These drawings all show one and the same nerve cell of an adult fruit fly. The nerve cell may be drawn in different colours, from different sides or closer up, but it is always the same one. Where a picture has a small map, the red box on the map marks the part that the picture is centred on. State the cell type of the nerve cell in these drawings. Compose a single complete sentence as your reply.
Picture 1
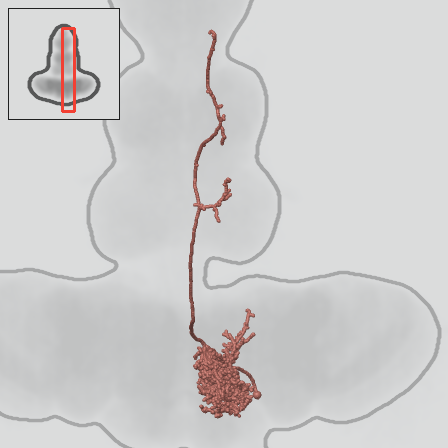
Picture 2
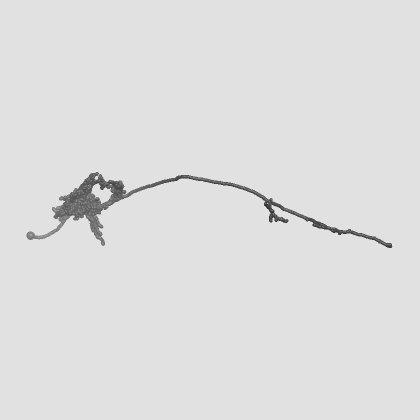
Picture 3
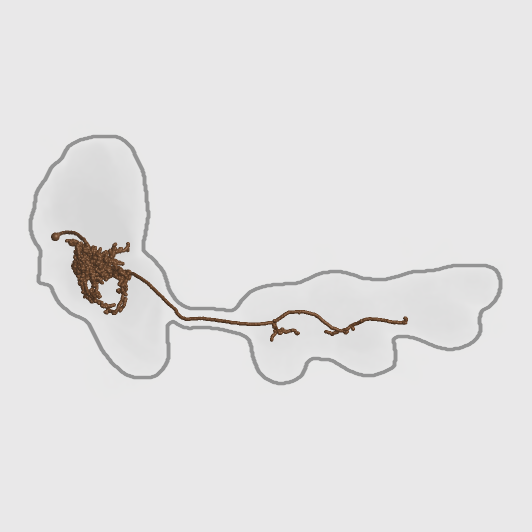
The nerve cell is a member of cell type DNae007.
